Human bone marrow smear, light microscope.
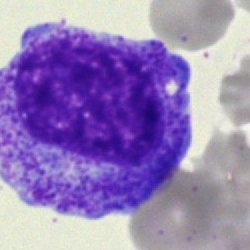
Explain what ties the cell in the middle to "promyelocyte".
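The cell is a promyelocyte. Its cytoplasm is abundant, with a pale blue background. Numerous purple granules are scattered throughout the cytoplasm, and purple granules also lie over the nucleus. A single small, clear, round vacuole sits near the right edge of the cell, at the upper right.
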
